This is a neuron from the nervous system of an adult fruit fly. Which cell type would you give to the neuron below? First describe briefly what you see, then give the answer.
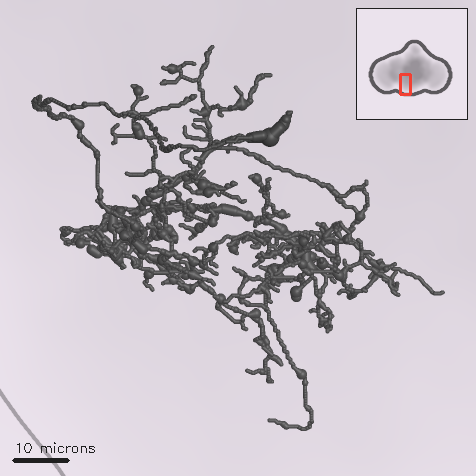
From left to right in the picture it spans about 75 microns. As drawn here it is about as wide as it is tall. This is a central-brain intrinsic neuron. It is of cell type GNG228.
